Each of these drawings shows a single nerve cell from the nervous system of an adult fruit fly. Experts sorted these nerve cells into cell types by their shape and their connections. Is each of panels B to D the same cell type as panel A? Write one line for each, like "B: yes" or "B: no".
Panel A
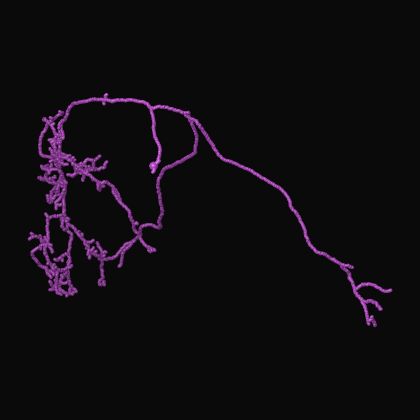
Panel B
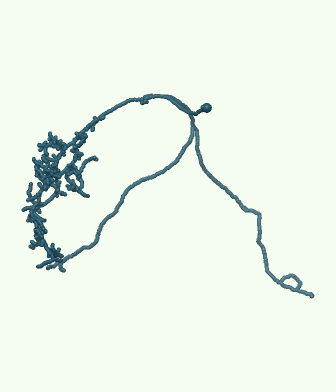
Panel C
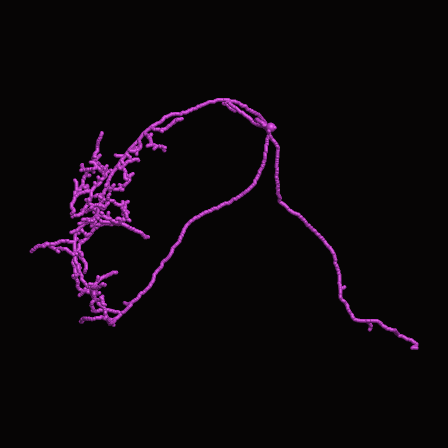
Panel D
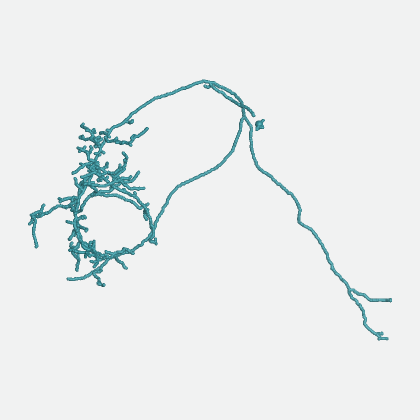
B: no
C: no
D: no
